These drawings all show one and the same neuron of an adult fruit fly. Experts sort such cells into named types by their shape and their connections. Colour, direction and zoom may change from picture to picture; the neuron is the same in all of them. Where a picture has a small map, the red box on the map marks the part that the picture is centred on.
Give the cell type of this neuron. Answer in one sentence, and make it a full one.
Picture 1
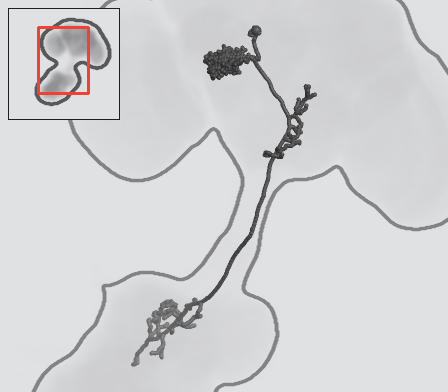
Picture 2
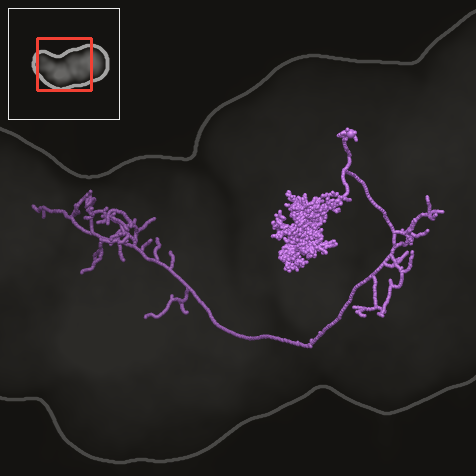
The type of this neuron is the cell type DNp03.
